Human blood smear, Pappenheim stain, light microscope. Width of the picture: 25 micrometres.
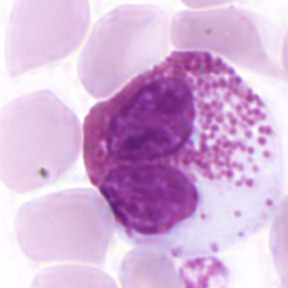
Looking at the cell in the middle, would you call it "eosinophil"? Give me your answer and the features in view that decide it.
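Look first at the nucleus: two lobes, one above the other, lying against the cell's left side. Its chromatin is dense and dark purple, with no nucleoli. Many round reddish-purple granules of fairly even size fill the cytoplasm, thinning at lower right where pale cytoplasm shows between them.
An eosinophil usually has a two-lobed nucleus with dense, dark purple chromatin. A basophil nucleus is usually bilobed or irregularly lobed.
So two lobes alone would suit either name.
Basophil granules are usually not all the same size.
These even granules count against basophil. Yes, eosinophil fits.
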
